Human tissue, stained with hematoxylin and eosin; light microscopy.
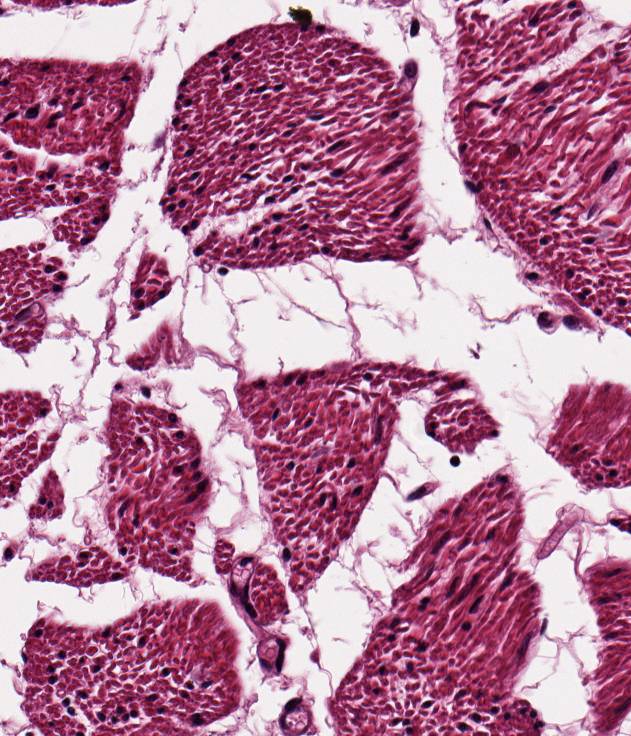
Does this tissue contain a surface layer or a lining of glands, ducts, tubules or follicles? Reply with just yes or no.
No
